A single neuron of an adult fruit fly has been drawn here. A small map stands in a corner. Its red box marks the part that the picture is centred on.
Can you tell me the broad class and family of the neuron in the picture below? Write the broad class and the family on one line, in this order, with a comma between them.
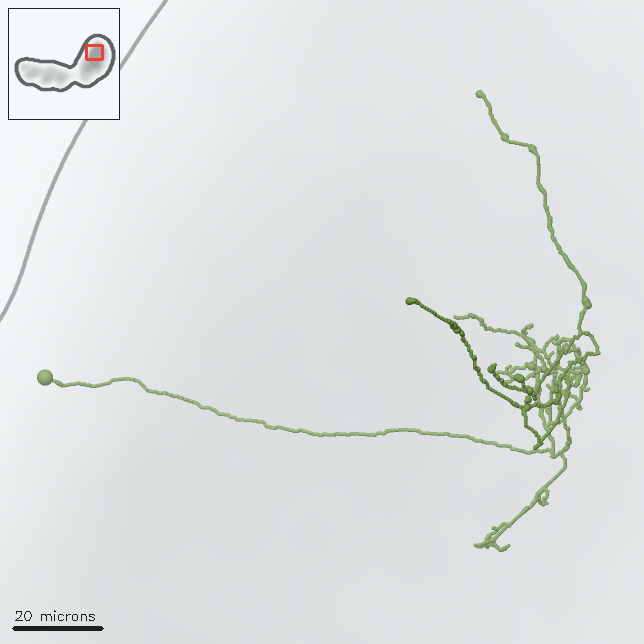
central-brain intrinsic neuron, class CX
